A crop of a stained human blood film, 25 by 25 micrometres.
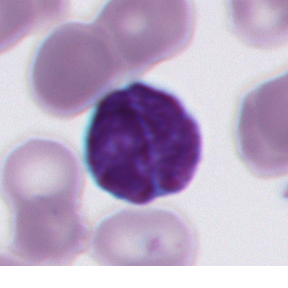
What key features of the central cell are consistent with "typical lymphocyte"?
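Start with the nucleus: it is round in outline and about 10 micrometres across.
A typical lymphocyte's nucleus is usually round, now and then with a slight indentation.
So the round shape goes with the name, and the small notch at the bottom of the nuclear edge fits that occasional indentation.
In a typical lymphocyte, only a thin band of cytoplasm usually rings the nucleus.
That matches the thin pale blue rim here, which you can see most clearly along the left edge.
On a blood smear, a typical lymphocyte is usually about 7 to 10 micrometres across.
Against that, the nucleus alone measures about 10 micrometres here, already at the top of the usual range for the whole cell, so the size sits less easily with the name. Two more things are simply there to see: a fine groove running from top to bottom through the nucleus, and chromatin that is dense and dark purple.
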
